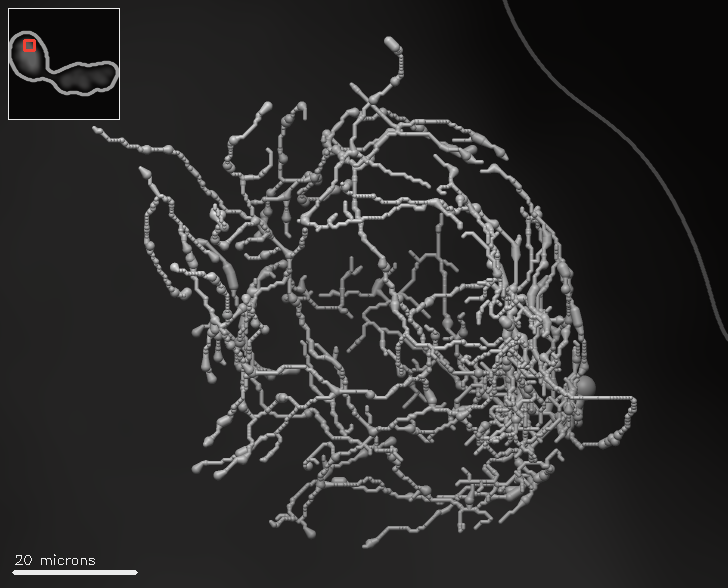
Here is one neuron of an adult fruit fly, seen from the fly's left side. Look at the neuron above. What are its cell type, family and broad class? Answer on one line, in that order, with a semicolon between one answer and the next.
LHPV4j3; hemilineage LHp1; central-brain intrinsic neuron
